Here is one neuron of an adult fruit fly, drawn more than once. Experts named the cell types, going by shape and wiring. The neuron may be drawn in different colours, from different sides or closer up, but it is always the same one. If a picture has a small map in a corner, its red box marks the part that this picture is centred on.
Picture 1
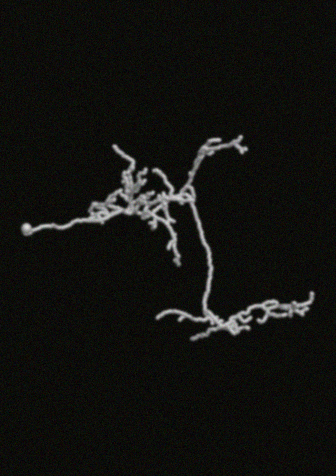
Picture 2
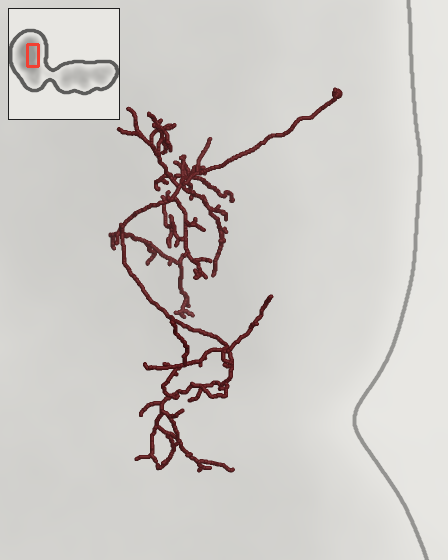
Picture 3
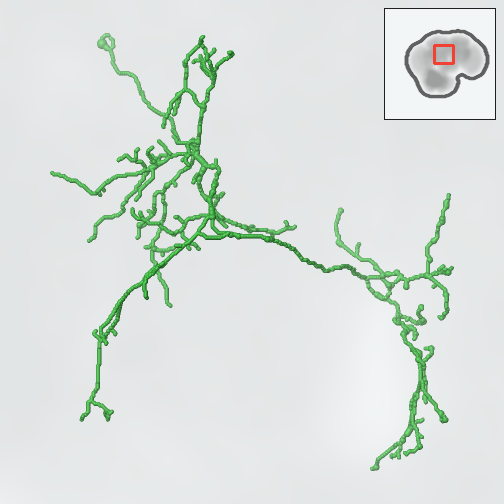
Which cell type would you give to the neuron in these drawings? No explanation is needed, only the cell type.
PS260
